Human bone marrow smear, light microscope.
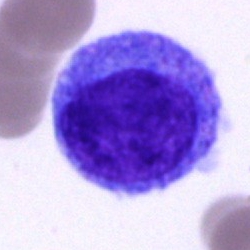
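Blast, the cell in the middle of this stained bone marrow smear. It is roughly round, with a finely uneven edge. The nucleus sits toward the lower part, so a wider band of cytoplasm lies above it. That cytoplasm is a moderate, deep blue rim, and no distinct coloured granules stand out in it.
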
